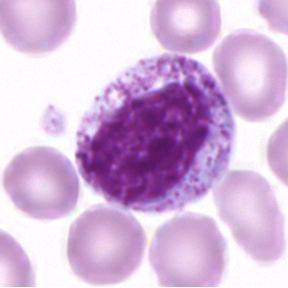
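Metamyelocyte in a stained smear of human peripheral blood. The nucleus occupies most of the cell, and its chromatin is dark purple and coarsely clumped. Many small reddish-purple granules are sprinkled through the cytoplasm, which is pale between them.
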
